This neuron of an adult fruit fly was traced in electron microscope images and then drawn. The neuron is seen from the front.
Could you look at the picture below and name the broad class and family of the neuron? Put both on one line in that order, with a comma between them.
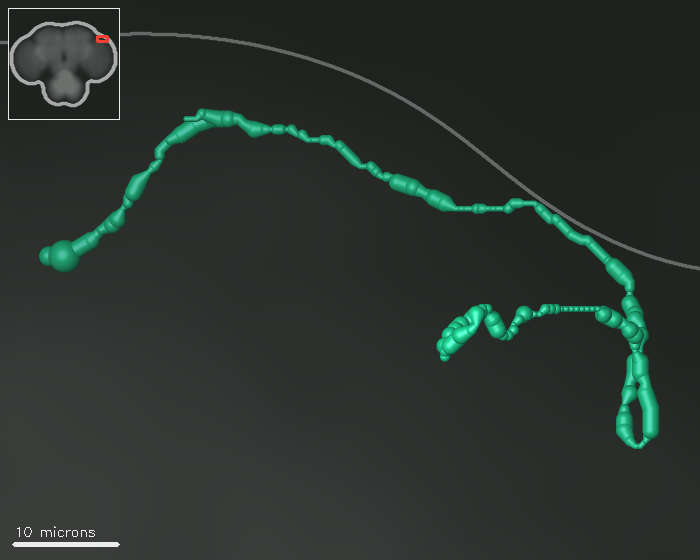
photoreceptor or other optic-lobe sensory neuron, class visual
